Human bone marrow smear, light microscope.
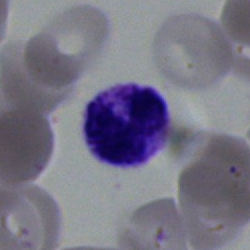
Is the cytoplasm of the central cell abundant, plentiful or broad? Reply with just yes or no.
No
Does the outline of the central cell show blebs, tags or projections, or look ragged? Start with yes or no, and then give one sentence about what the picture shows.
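No. The cell has a round, smooth outline.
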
